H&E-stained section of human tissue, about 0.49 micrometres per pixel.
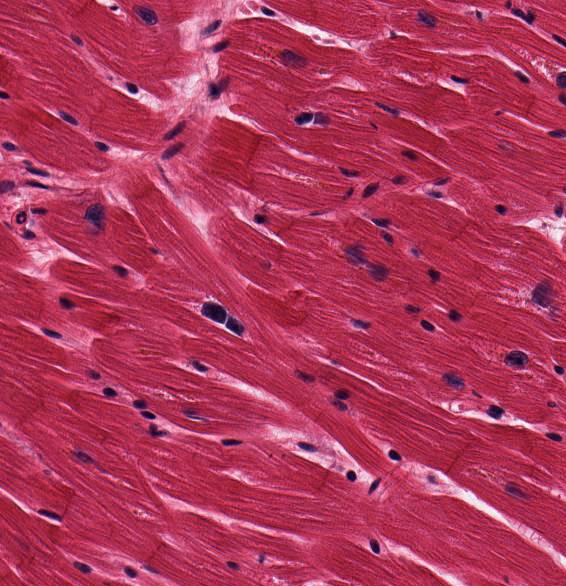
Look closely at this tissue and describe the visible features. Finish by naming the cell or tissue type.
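Muscle fibres occupy the entire field, running diagonally from upper left to lower right. The fibres branch and join their neighbours. Oval nuclei sit centrally within each fibre. The pink cytoplasm shows faint cross-striations. This is the left ventricle of the heart.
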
